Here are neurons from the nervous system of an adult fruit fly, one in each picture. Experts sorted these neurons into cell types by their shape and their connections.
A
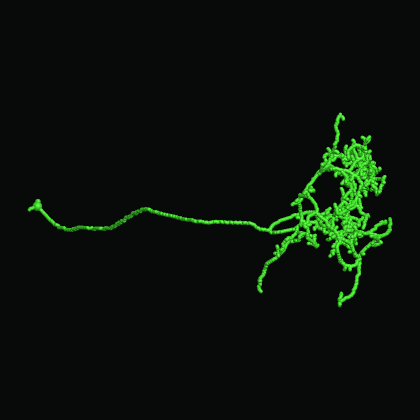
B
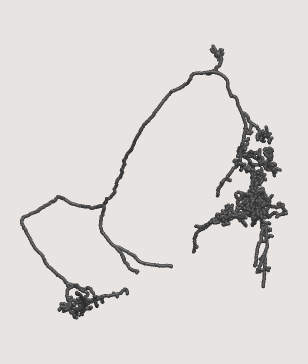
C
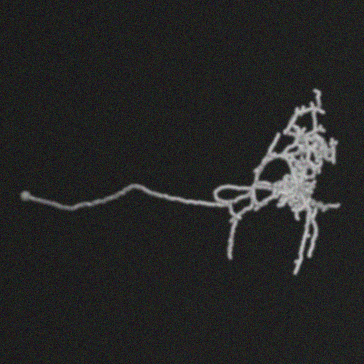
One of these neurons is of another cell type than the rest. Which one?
Picture B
